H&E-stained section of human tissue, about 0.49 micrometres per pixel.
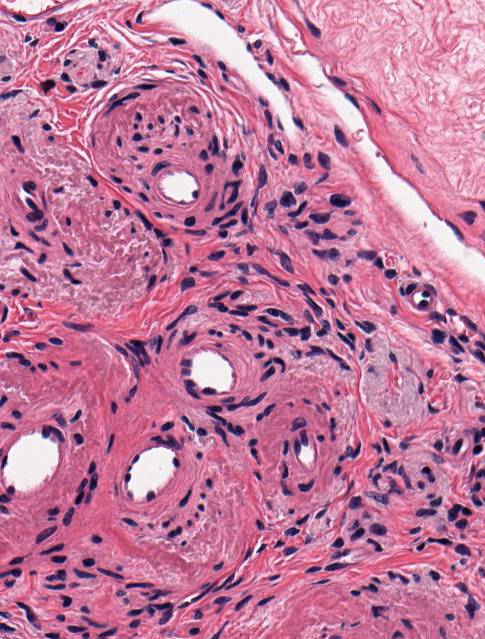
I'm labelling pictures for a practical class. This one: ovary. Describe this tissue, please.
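Hmm, across the left and centre there are several small round lumens, each ringed by concentric layers of spindle cells. The lumens themselves are empty and white. Those spindle cells have elongated dark nuclei that run circumferentially around each lumen. In the upper right corner, though, there's dense pink collagen with very few nuclei.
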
